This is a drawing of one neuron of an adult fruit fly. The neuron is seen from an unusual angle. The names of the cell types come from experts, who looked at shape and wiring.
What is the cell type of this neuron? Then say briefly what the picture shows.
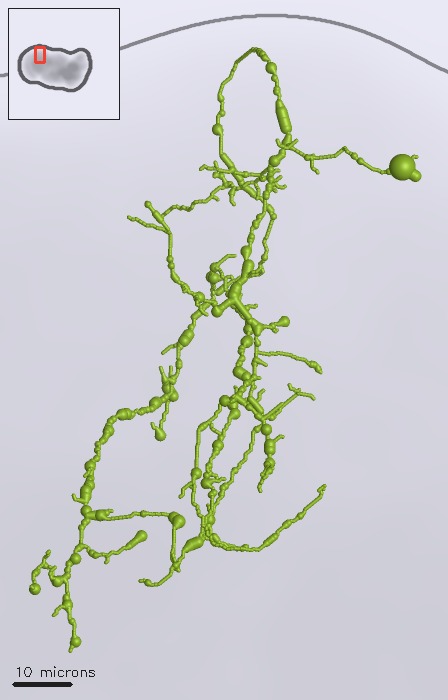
The cell type is SLP286. This is a central-brain intrinsic neuron. Its cell body lies at the upper right of the picture. From top to bottom in the picture it spans about 110 microns. The picture shows dozens of branch ends.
